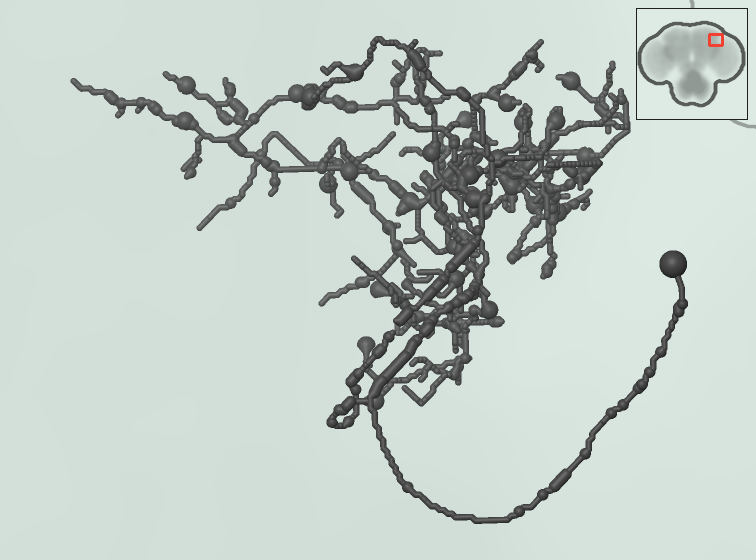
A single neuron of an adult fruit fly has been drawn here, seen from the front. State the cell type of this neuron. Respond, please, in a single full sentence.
In terms of cell type, the neuron is CB2764.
